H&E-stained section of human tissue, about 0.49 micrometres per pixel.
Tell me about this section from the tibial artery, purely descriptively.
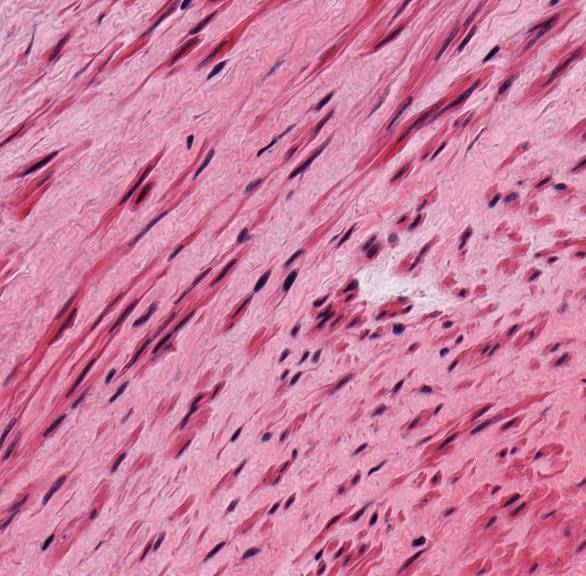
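Spindle cells lie in bundles running diagonally from lower left to upper right across the left and upper parts of the field. A little right of the centre there is a small irregular clear space. Epithelium and glands are absent throughout the field. No fat cells are present either.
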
